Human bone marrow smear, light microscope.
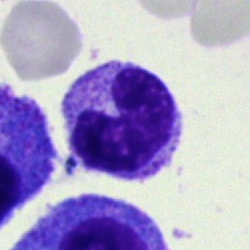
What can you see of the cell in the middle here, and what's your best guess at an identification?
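In this cell, a roughly round outline with a smooth edge surrounds dark purple, coarsely clumped chromatin in which no nucleoli are visible. Fine pinkish-purple granules occupy the cytoplasm. The cell in the middle is a band neutrophil.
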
